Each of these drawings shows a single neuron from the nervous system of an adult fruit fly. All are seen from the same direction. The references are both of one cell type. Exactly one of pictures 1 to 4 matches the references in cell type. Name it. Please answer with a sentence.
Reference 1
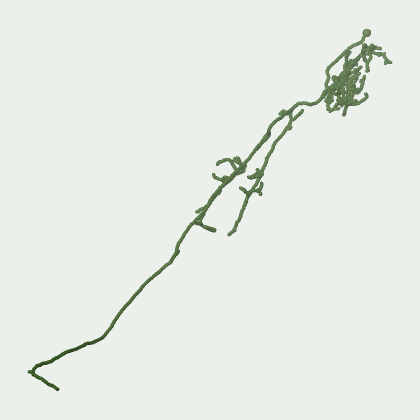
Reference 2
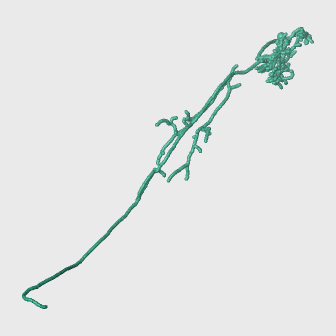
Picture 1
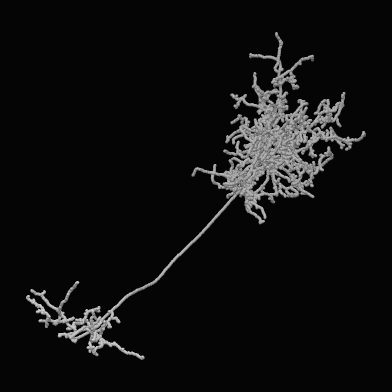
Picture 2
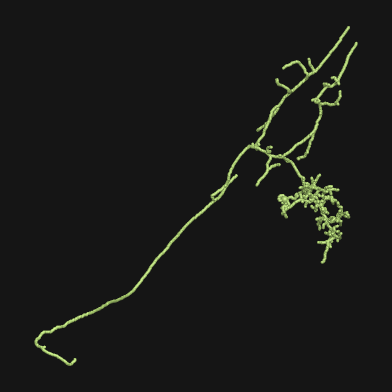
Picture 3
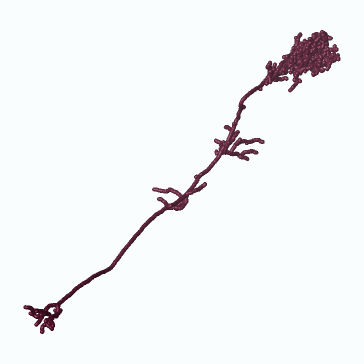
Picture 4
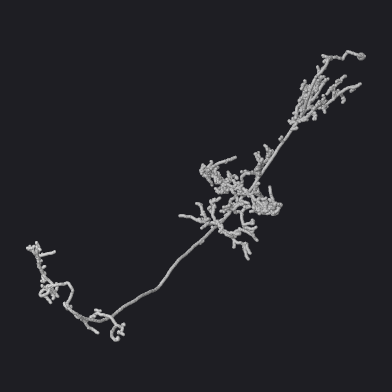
Picture 2 is of the same cell type.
